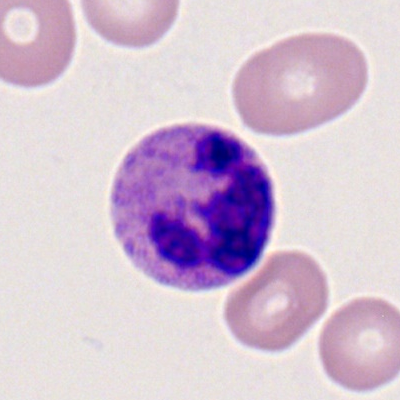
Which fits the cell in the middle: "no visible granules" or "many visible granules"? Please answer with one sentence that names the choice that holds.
The cytoplasm of the cell carries many visible granules.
